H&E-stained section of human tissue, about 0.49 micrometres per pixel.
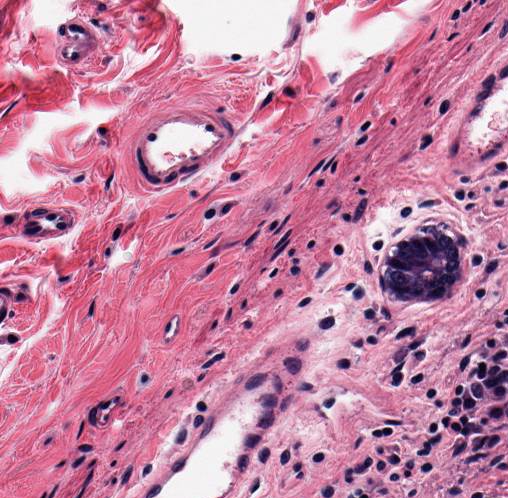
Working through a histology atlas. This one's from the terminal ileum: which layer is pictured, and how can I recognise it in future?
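This looks to me like dense connective tissue. In the upper left, dense bright pink collagen bundles hold few nuclei, and in the central stroma most nuclei are elongated, dark and spindle-shaped.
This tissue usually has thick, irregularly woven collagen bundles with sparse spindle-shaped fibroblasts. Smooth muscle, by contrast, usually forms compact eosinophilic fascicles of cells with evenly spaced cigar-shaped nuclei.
Upper left-centre, I notice a small vessel with an open, empty lumen lined by flattened nuclei.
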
